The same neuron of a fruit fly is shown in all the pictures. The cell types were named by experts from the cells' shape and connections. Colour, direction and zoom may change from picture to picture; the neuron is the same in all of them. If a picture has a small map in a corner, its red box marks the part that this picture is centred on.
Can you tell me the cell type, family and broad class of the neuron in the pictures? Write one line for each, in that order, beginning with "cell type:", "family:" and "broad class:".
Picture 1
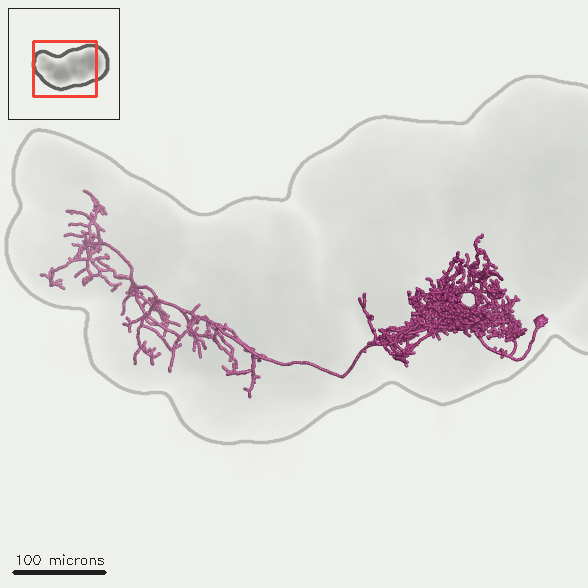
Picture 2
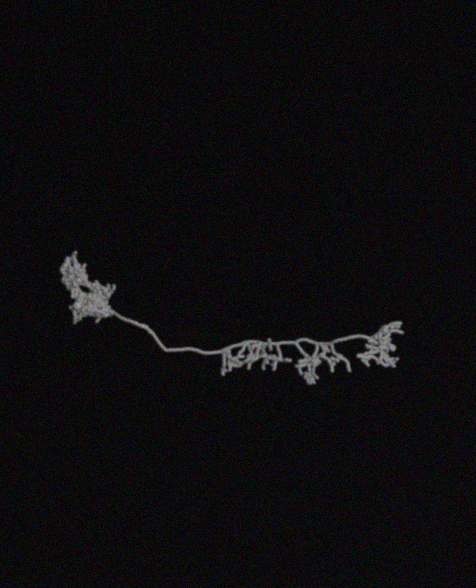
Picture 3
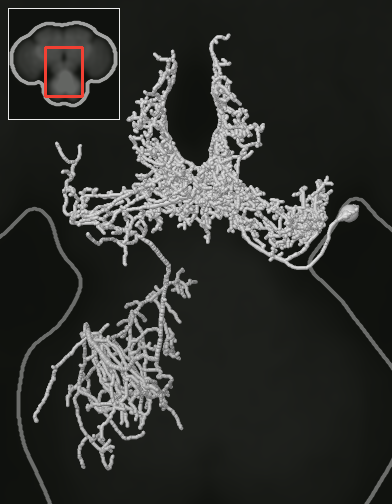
cell type: DNge050
family: DNge
broad class: descending neuron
